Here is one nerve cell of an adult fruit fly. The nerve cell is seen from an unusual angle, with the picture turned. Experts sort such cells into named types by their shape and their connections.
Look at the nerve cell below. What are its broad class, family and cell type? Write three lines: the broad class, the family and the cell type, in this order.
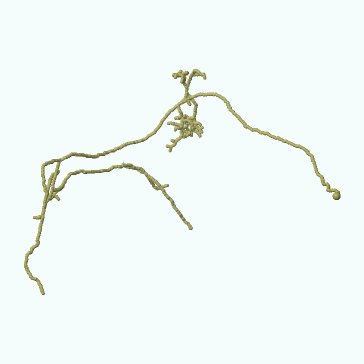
central-brain intrinsic neuron
class CX
FS3_b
